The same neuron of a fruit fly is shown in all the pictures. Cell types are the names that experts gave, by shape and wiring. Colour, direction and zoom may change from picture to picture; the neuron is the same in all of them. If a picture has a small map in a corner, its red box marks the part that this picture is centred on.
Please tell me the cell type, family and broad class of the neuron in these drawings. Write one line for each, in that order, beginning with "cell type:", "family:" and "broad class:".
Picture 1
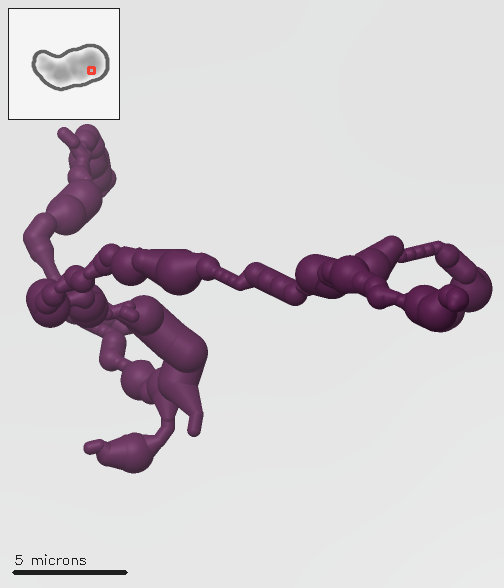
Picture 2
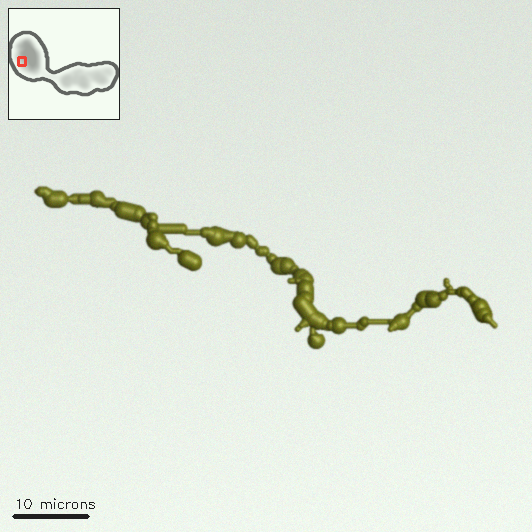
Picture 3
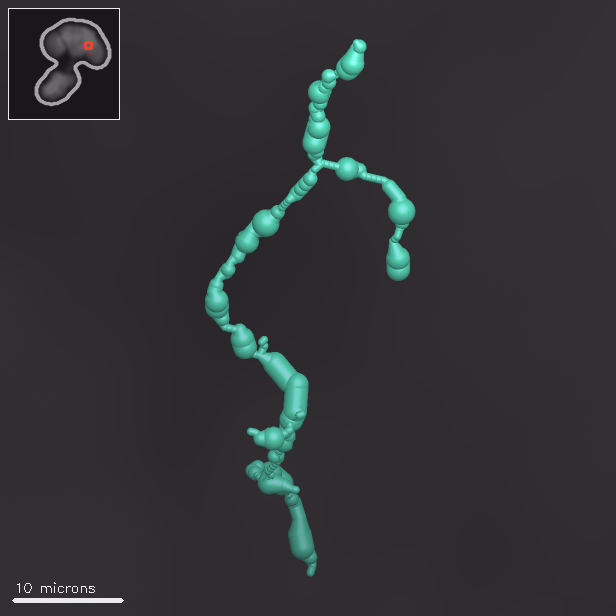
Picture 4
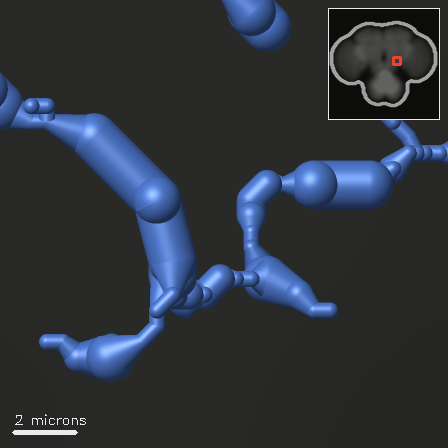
cell type: JO-B1_c
family: class mechanosensory
broad class: sensory neuron entering the brain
